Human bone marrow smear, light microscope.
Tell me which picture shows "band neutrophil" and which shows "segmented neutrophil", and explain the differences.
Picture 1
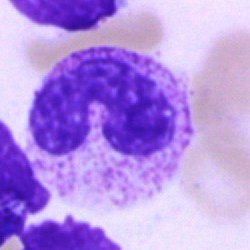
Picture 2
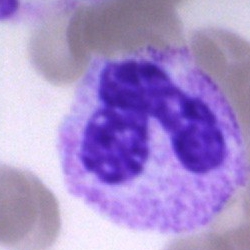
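Picture 1 shows a band neutrophil; picture 2 shows a segmented neutrophil. The nucleus in picture 1 is horseshoe-shaped and opens downward, while in picture 2 it is divided into lobes forming an arch open toward the bottom.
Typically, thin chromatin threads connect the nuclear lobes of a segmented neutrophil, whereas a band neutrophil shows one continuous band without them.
Picture 2 has dark purple, coarsely clumped chromatin. Both cells have abundant cytoplasm with fine pink-violet granules, pale pink and filled with them in picture 1, pale pinkish-lilac with them scattered throughout in picture 2.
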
